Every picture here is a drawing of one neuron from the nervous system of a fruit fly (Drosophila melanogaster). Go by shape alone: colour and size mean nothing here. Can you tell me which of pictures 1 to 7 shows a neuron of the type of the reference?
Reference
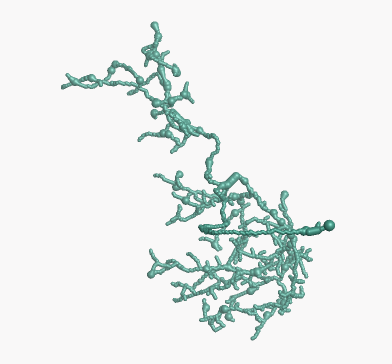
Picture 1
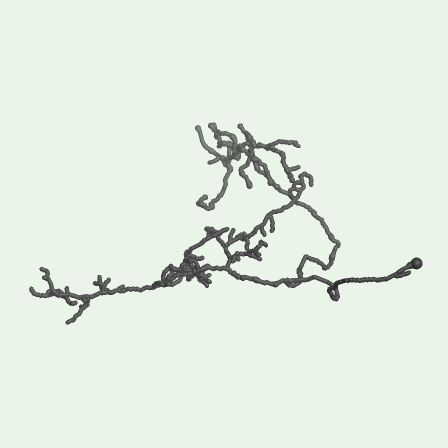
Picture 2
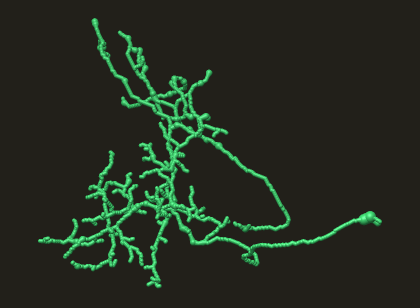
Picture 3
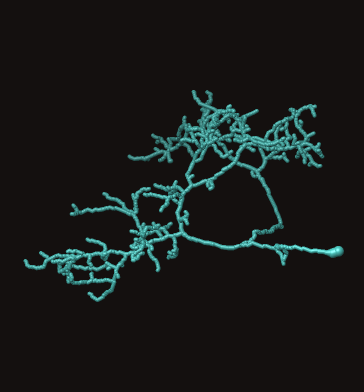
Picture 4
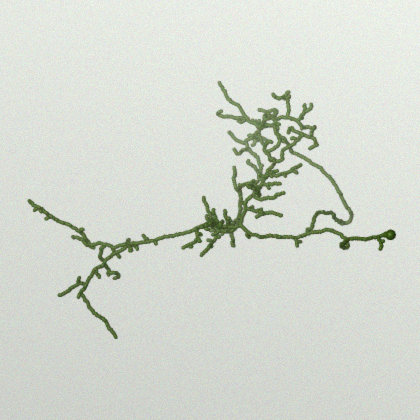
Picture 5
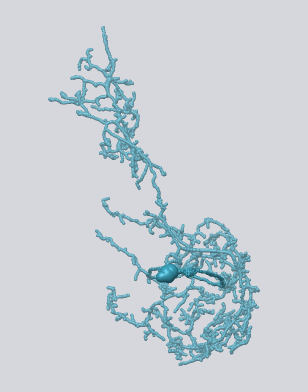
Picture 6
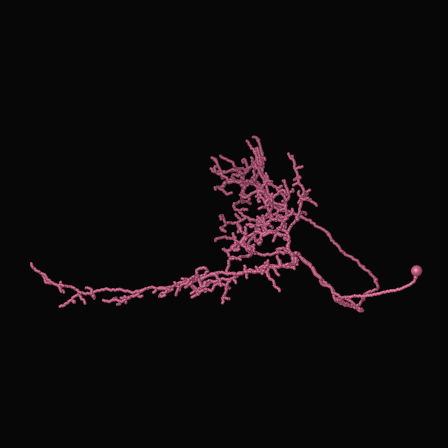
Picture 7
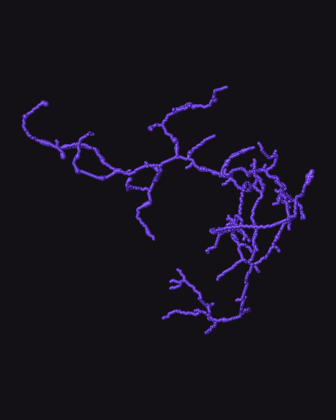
5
